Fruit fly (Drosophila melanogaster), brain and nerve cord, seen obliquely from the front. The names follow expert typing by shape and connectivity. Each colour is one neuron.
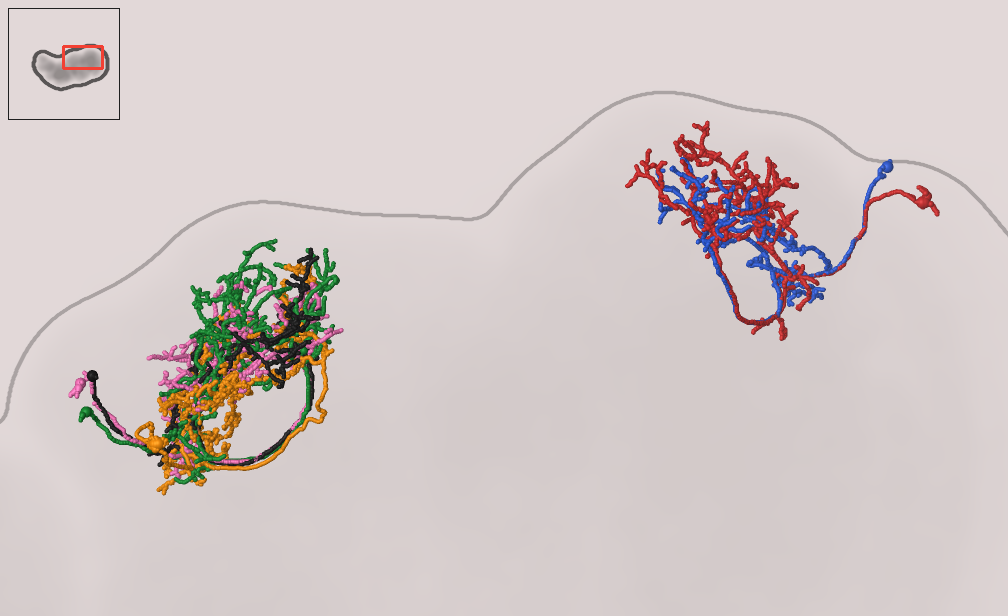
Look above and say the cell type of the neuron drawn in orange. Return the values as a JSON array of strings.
["SLP042"]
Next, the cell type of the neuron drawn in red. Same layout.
["SLP015_c"]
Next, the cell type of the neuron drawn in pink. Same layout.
["CB1150"]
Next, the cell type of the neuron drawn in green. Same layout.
["CB1593"]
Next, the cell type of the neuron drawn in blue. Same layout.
["SLP018"]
